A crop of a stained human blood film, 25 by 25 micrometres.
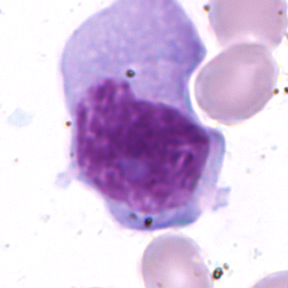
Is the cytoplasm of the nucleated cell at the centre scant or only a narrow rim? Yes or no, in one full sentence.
No, what surrounds the nucleus is a broad area of cytoplasm.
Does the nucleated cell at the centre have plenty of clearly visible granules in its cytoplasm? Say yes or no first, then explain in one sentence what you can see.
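No. The cytoplasm shows no coloured granules.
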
